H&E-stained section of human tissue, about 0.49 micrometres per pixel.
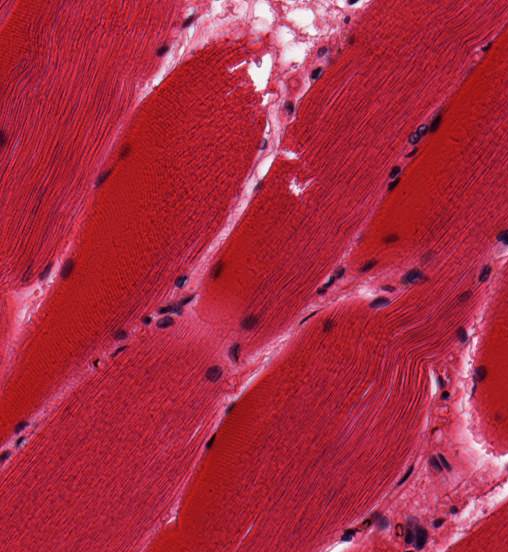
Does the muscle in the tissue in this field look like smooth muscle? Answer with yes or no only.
No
